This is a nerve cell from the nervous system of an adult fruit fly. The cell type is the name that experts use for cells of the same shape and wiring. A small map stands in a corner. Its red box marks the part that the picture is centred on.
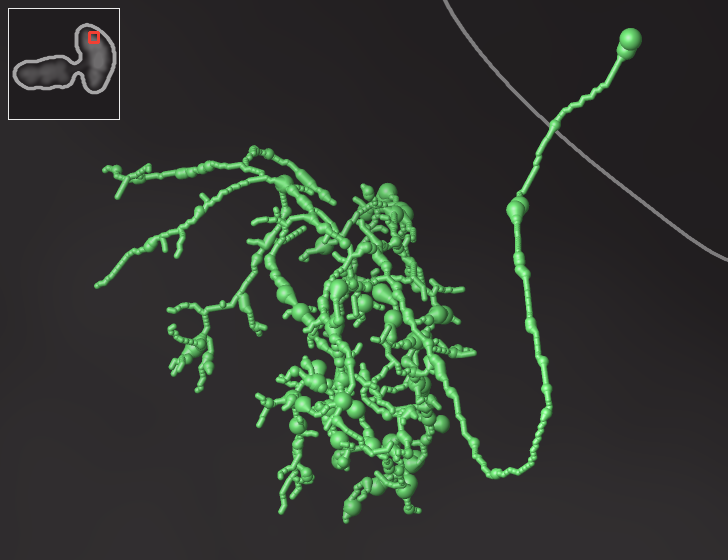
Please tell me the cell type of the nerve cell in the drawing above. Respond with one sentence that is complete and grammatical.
The cell type of this nerve cell is LHAV4g1.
